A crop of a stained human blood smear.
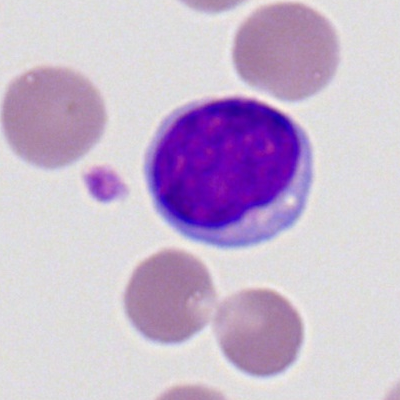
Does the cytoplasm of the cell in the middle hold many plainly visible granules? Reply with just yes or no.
No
